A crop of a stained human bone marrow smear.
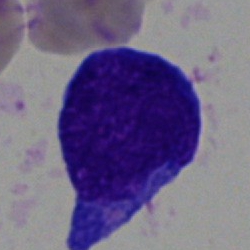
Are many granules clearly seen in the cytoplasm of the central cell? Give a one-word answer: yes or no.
No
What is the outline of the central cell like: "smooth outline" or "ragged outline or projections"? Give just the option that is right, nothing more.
Ragged outline or projections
